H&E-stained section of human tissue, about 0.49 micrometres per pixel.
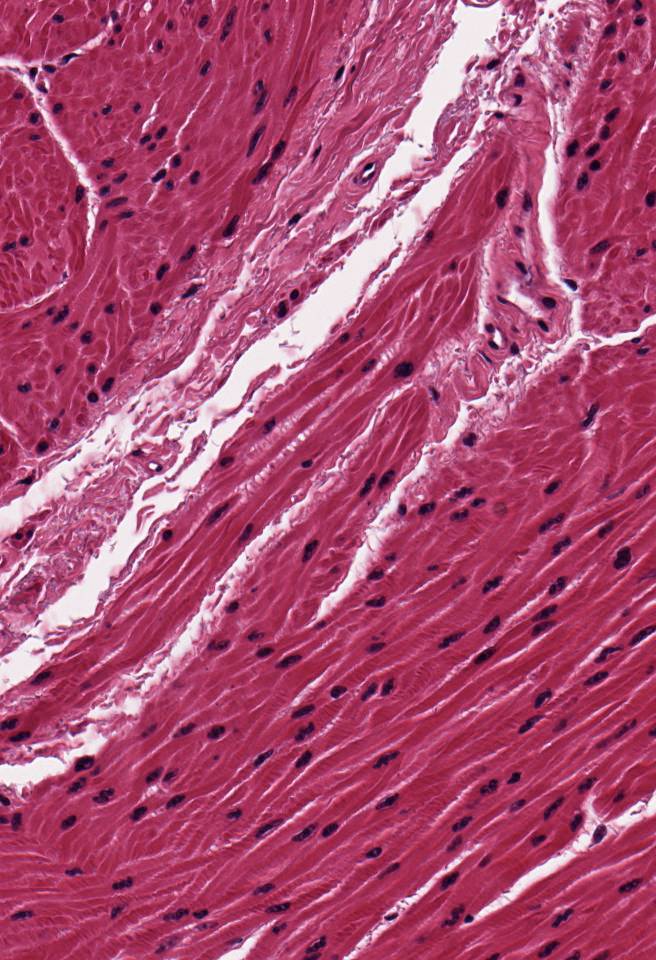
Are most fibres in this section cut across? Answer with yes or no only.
No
